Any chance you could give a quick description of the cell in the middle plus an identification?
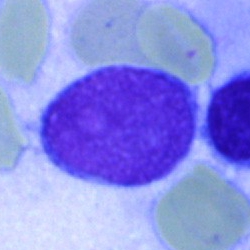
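The outline is smooth and oval, longer from side to side than from top to bottom. No projections or blebs mark the surface. Chromatin is finely stippled and spread evenly across the nucleus. Cytoplasm forms only a very thin deep blue rim at the cell edge. The cell is a blast.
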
